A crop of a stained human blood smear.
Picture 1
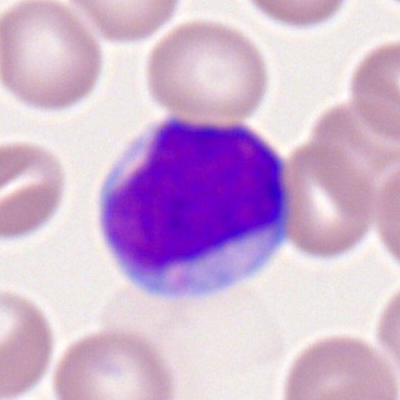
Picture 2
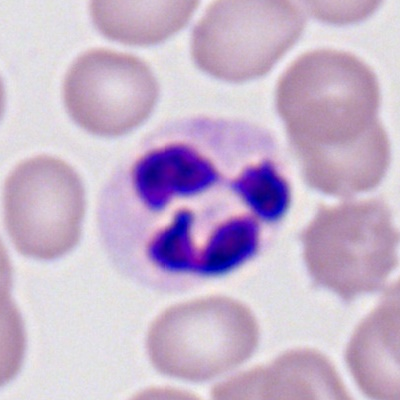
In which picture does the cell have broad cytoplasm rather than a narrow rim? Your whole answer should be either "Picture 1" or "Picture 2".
Picture 2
